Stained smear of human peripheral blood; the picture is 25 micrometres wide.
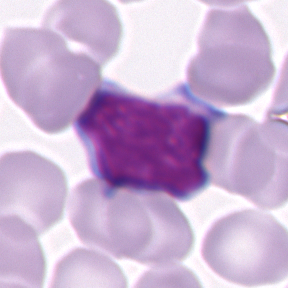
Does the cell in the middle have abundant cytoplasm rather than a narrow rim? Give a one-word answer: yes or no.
No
